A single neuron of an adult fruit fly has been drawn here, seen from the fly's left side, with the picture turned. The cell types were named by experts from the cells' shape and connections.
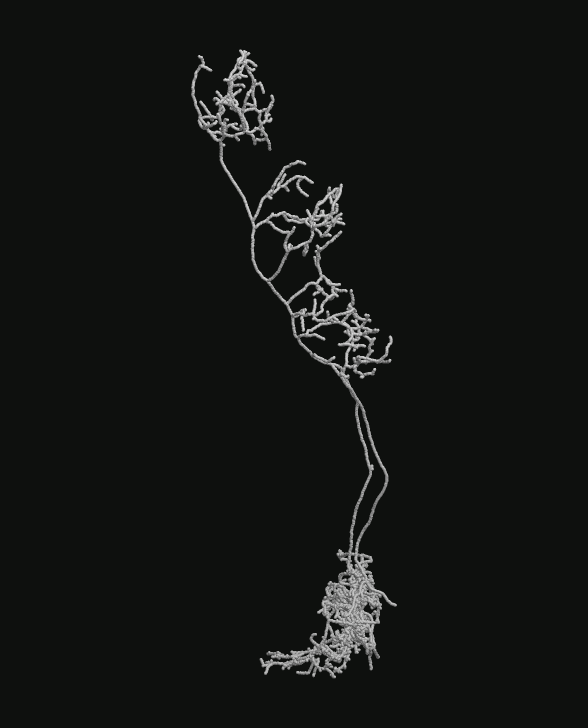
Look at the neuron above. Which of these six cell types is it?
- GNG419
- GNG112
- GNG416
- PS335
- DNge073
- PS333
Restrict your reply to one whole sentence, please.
The cell type carried by this neuron is DNge073.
